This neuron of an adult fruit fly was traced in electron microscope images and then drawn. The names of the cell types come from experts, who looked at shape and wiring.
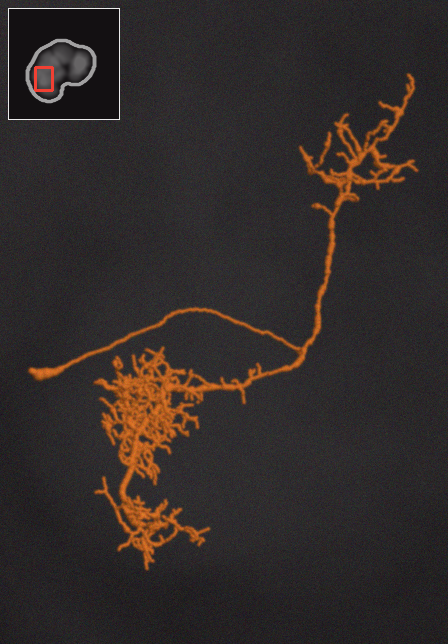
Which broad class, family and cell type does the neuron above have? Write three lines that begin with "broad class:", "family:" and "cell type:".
broad class: visual projection neuron
family: hemilineage VPNd1
cell type: LPLC4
